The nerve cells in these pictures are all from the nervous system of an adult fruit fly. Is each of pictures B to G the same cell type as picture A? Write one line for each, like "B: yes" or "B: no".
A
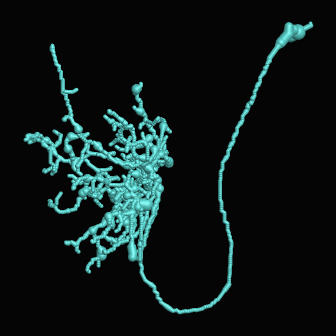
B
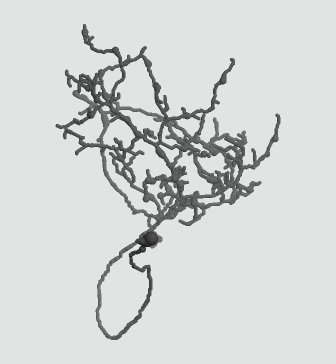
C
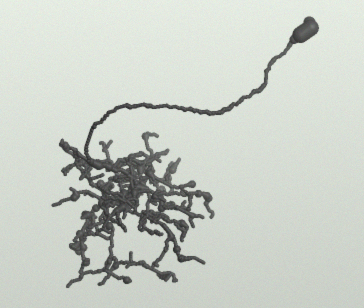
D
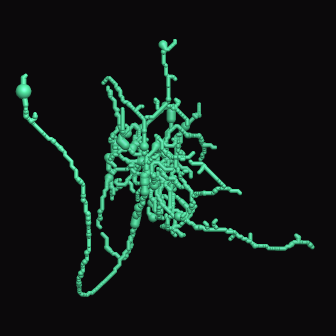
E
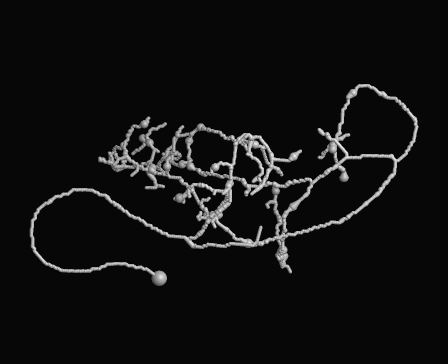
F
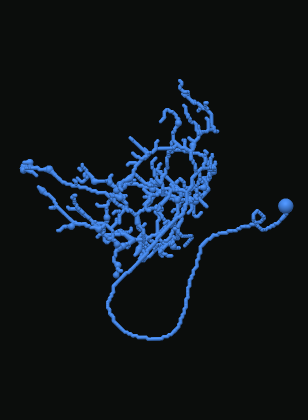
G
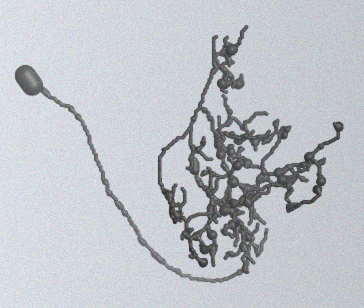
B: no
C: yes
D: yes
E: no
F: no
G: yes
